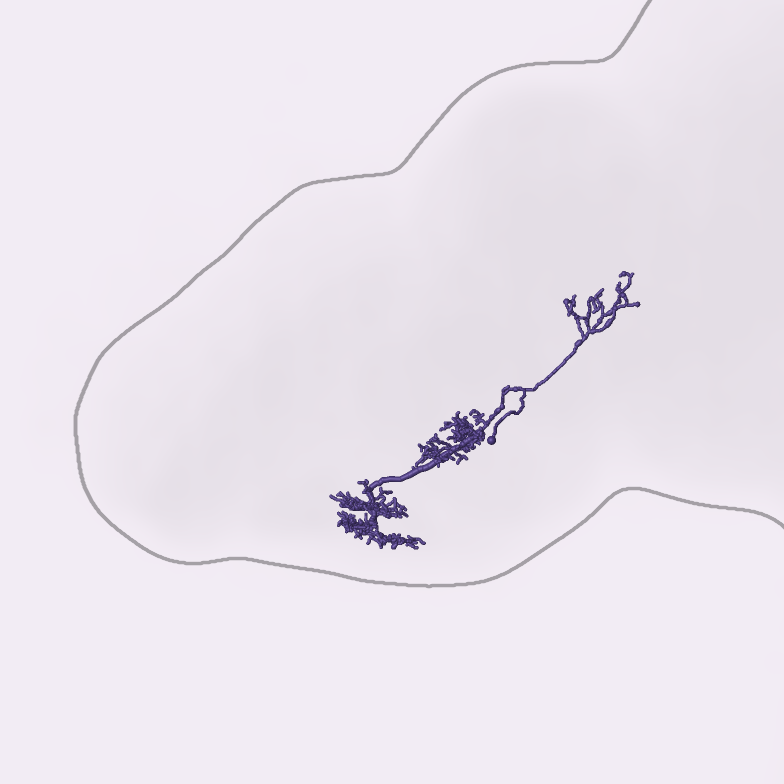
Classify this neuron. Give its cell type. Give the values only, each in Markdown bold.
**LPLC2**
